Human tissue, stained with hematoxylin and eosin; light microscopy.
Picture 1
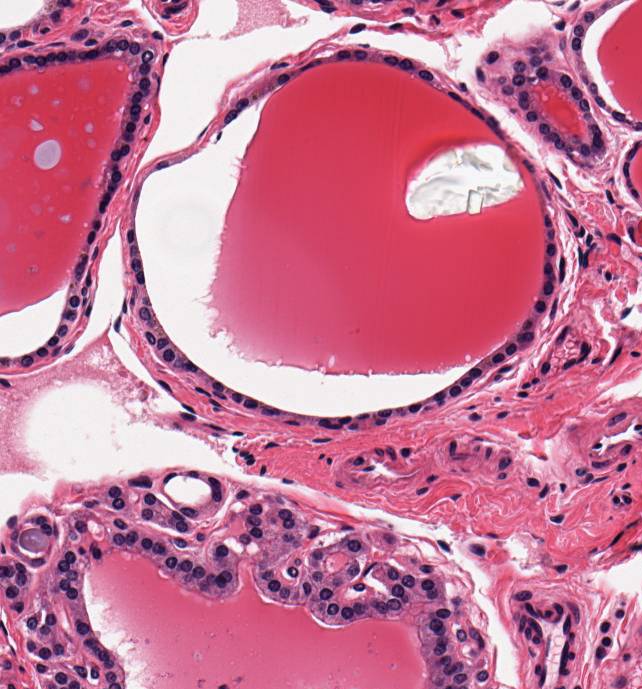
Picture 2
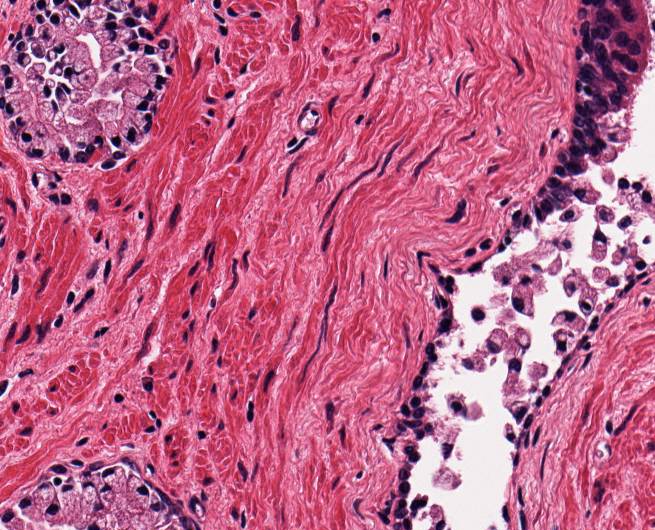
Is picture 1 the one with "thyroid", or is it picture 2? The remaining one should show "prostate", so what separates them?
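Here the thyroid is picture 1, the prostate picture 2. Picture 1 has closed rounded follicles of varying size, the largest in the upper centre lined by a single layer of flattened to low cuboidal cells, those along the bottom by taller cuboidal cells. Picture 2 is mostly dense pink fibromuscular stroma of wavy smooth muscle bundles with cigar-shaped nuclei; glandular units occupy the upper-left and lower-left corners. An open space on the right is edged by crowded, darkly staining nuclei several cells deep and holds scattered loose rounded cells with dark nuclei.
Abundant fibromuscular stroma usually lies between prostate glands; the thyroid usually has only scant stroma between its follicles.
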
